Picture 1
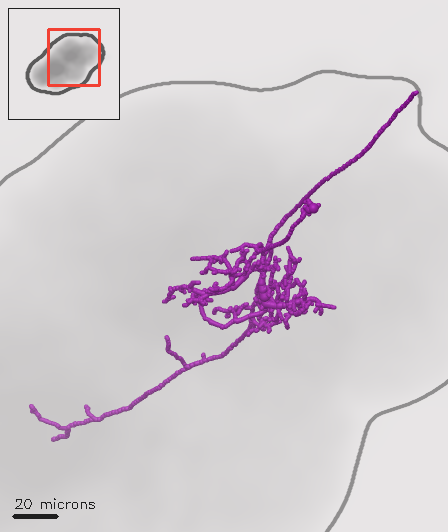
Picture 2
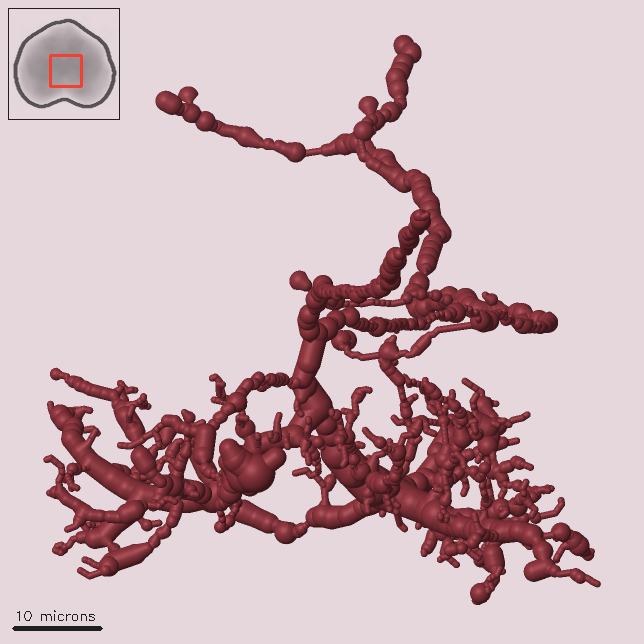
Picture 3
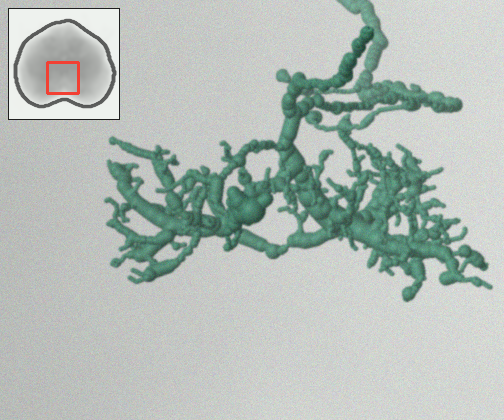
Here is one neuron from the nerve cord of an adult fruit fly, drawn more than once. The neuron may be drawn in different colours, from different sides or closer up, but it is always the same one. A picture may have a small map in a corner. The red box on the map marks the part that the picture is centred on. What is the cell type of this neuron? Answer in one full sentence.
The neuron here falls under cell type AN10B019.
